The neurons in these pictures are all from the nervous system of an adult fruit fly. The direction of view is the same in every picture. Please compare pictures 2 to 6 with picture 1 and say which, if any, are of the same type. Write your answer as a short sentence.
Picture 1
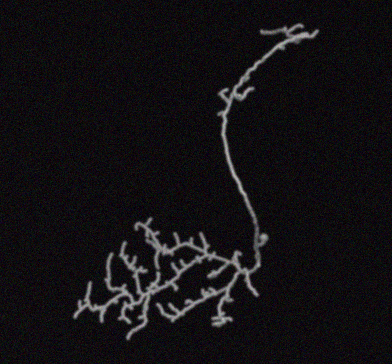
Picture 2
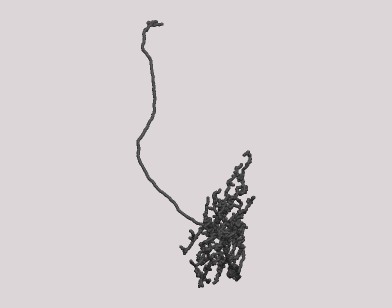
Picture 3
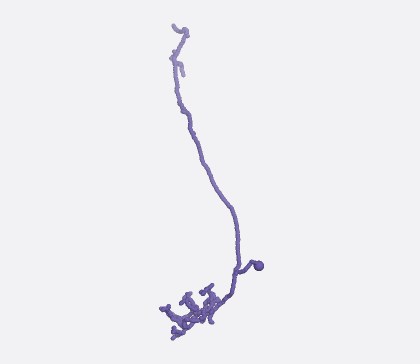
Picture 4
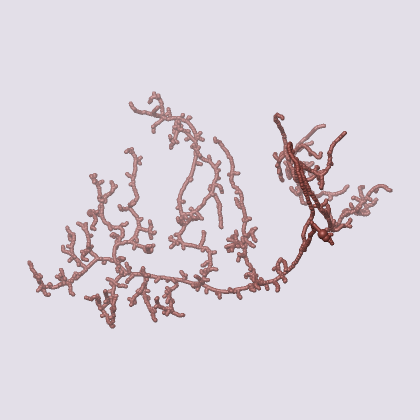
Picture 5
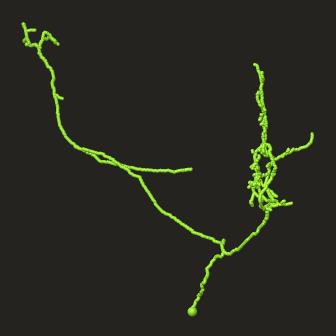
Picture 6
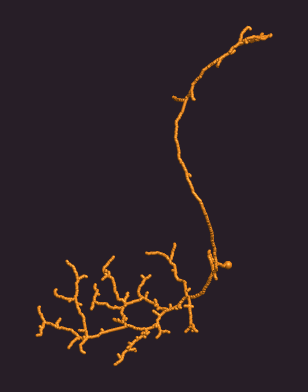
Picture 6 is of the same cell type.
